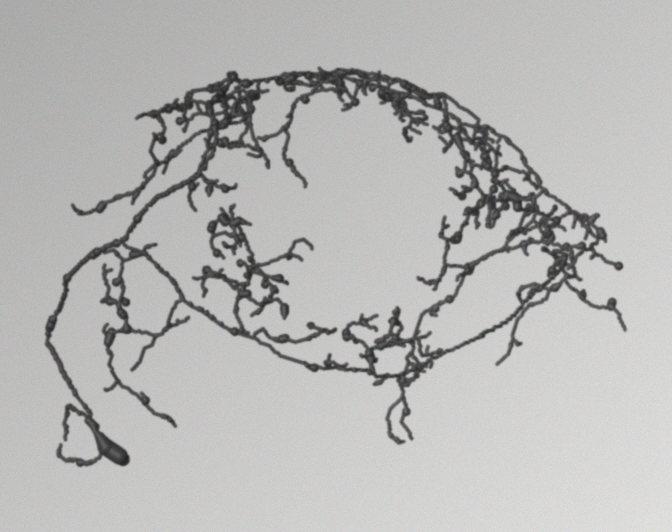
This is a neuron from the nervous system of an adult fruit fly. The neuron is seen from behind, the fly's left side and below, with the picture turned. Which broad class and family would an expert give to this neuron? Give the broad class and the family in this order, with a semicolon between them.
nerve-cord intrinsic neuron; hemilineage 19A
